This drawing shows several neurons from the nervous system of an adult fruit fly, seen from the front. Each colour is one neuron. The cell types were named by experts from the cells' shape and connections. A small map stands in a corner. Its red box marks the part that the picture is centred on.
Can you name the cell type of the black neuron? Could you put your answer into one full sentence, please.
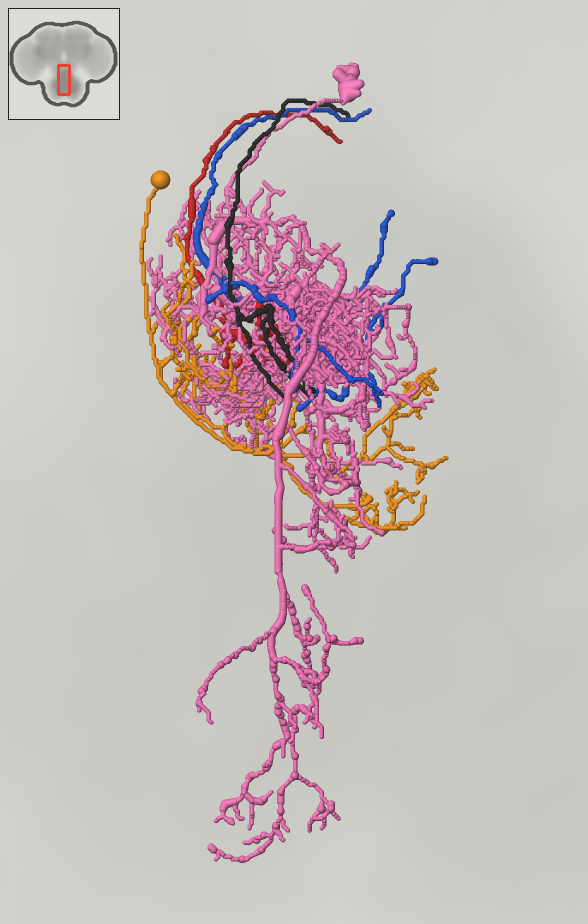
This neuron has been assigned cell type SNxx14.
